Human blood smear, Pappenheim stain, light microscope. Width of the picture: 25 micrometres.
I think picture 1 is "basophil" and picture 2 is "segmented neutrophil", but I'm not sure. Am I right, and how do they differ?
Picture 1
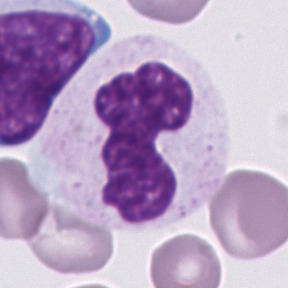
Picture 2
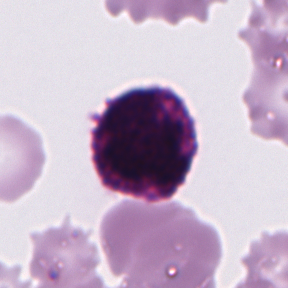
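The segmented neutrophil is in picture 1; the basophil is in picture 2. In picture 1 the nucleus sits near the middle with cytoplasm all round it, and its dark purple chromatin is coarsely clumped, broken by small pale gaps. The cytoplasm is plentiful and pale greyish-lilac, with fine purple dots scattered sparsely through it. In picture 2 a very dark purple mass fills nearly all of the round cell, which is about 10 micrometres across and has a slightly ragged edge. No nucleoli are visible, and a few tiny projections stand out from the upper left margin.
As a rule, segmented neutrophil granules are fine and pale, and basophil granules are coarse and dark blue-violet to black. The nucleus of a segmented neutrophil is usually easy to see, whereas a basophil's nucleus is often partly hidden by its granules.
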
